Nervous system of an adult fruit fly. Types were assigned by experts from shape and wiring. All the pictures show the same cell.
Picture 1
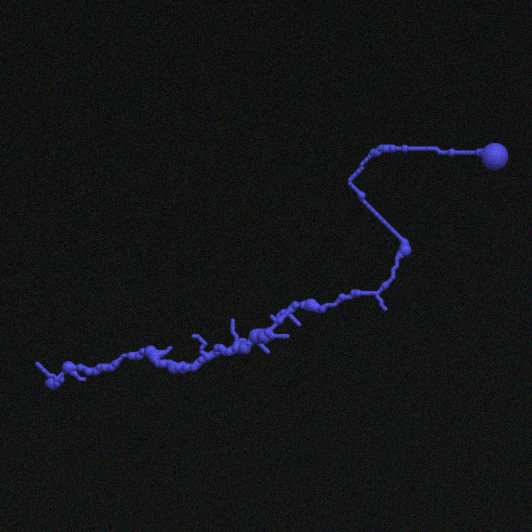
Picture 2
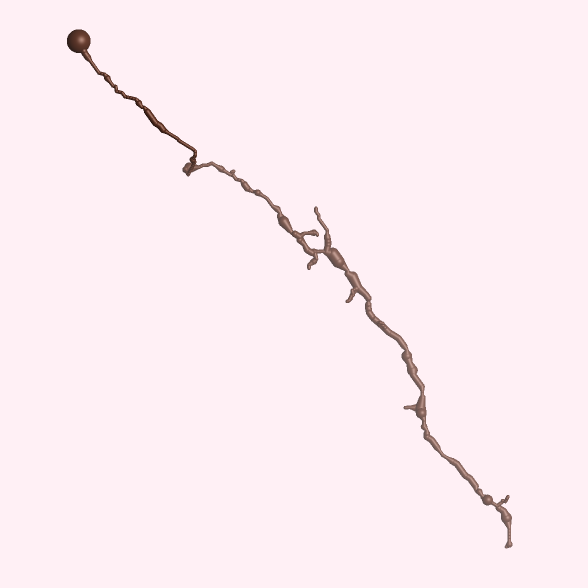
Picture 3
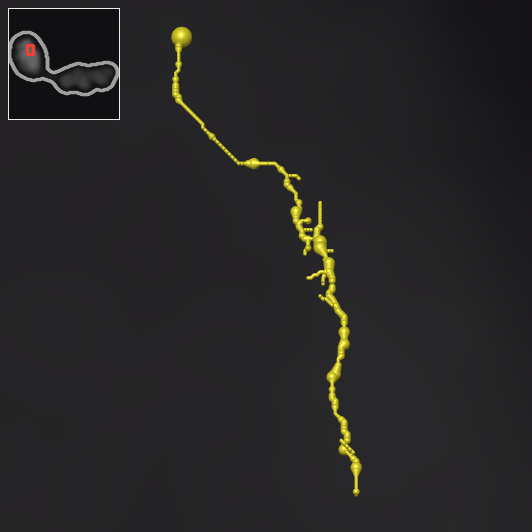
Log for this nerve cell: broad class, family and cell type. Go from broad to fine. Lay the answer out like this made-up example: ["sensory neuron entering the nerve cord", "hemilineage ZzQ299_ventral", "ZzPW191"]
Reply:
["optic-lobe intrinsic neuron", "Dm", "Dm3a"]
